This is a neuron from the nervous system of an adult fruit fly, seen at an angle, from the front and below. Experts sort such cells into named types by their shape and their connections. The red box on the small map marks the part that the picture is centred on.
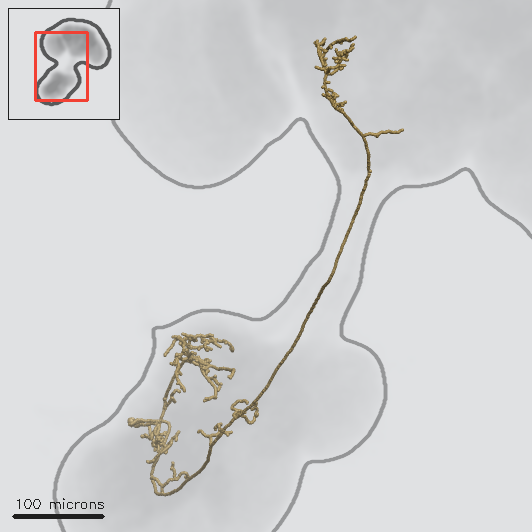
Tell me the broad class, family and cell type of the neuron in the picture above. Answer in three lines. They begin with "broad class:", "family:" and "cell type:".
broad class: ascending neuron
family: hemilineage 17B
cell type: AN17B013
